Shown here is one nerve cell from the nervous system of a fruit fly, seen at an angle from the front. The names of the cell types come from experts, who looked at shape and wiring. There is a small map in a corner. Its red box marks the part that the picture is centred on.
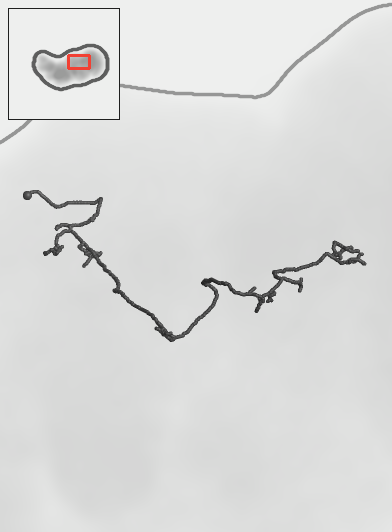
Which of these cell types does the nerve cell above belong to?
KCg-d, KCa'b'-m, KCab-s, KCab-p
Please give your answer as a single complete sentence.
Cell type KCg-d is what this nerve cell is.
